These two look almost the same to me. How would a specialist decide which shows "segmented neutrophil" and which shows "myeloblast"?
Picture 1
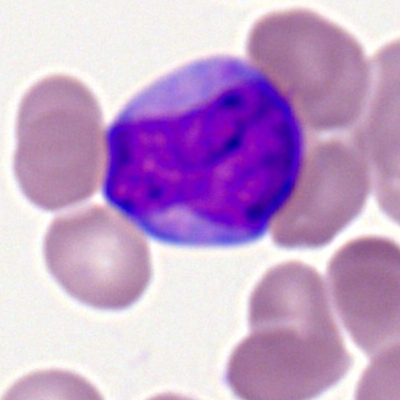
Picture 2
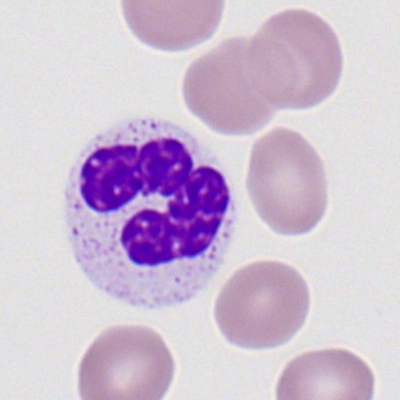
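Picture 1 shows a myeloblast, and picture 2 shows a segmented neutrophil. Start with the outlines: the myeloblast is rounded but somewhat irregular, flattened where red cells press on its left and right, while the segmented neutrophil is round and smooth, with red cells lying to its right, not overlapping it. Next, the nuclei: the myeloblast's fills most of the cell and is irregular and slightly folded, whereas the neutrophil's is divided into several lobes curving around a small central gap, with dark purple, coarsely clumped chromatin and no visible nucleoli.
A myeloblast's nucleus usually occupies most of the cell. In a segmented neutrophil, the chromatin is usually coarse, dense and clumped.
Last, the cytoplasm: in the myeloblast you can see neither granules nor vacuoles, but small reddish-purple granules are scattered throughout the neutrophil's.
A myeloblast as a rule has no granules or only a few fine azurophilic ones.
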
